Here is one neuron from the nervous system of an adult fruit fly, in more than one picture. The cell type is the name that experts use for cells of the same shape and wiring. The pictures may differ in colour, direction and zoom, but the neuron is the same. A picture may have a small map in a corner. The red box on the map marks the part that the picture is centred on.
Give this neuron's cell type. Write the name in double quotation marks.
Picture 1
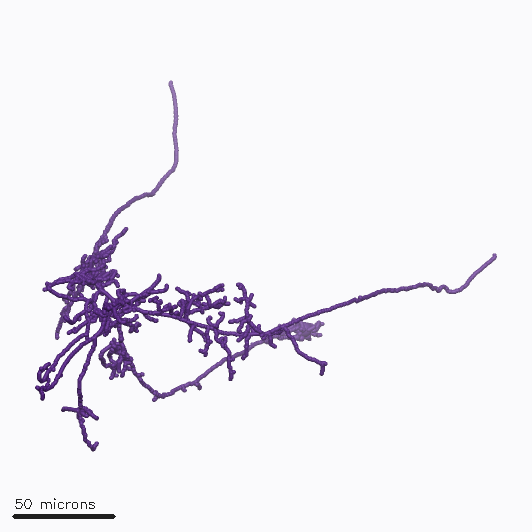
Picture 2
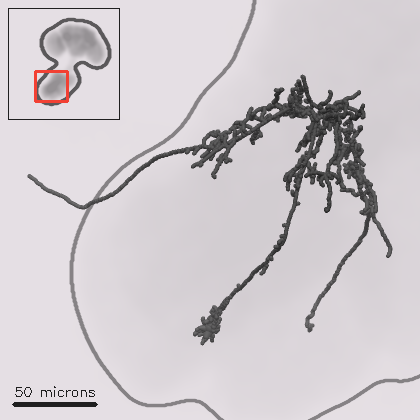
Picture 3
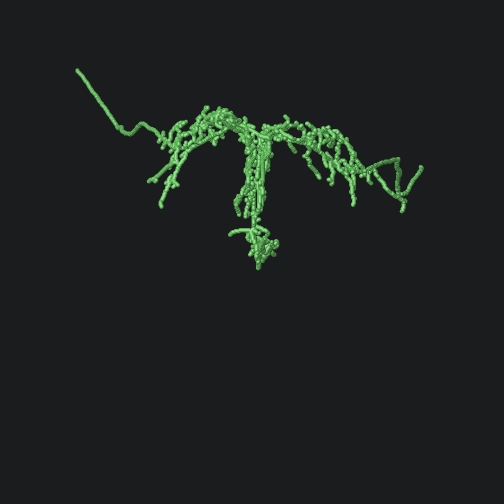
"EN00B017"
